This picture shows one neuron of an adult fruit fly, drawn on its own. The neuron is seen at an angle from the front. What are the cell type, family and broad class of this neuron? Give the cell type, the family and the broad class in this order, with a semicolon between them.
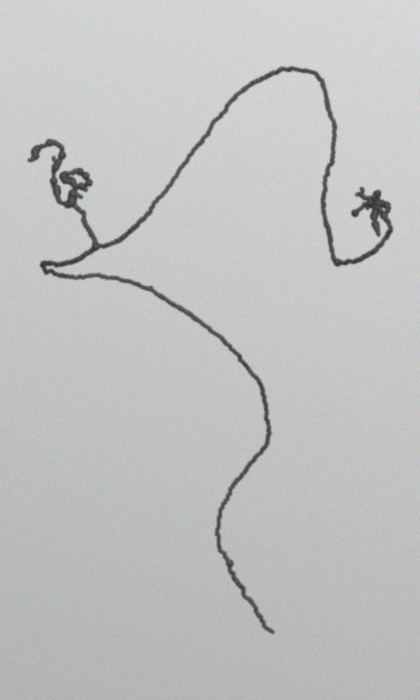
ORN_VC1; class olfactory; sensory neuron entering the brain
